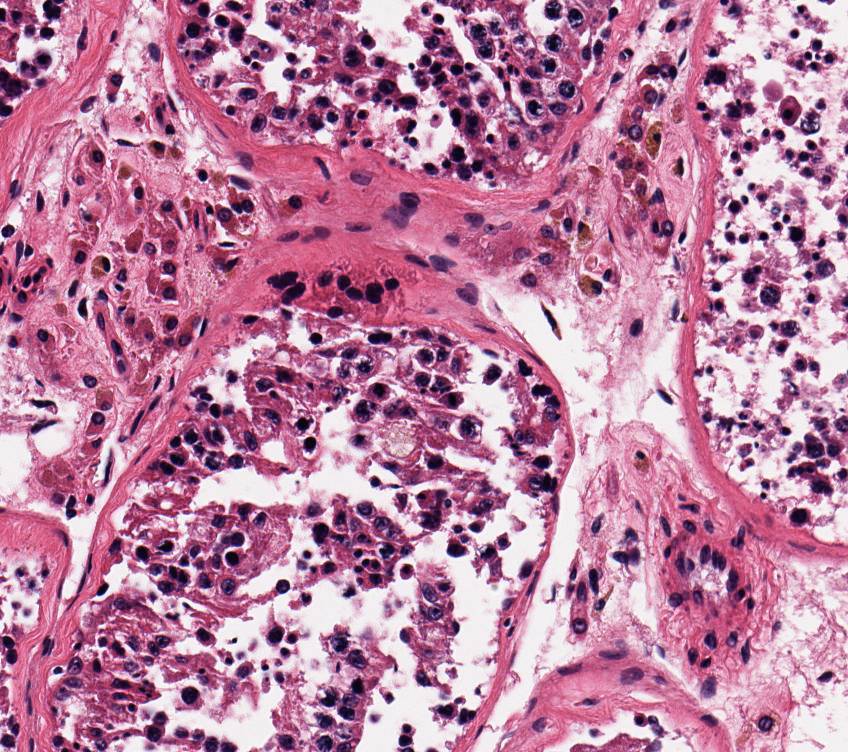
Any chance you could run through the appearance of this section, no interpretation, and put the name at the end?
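Each tubule is bounded by thick, wavy pink fibrous tissue. They're filled with many layers of rounded cells with dark round nuclei, not one lining layer. In the right-edge tubule, cells lie loosely scattered, detached, in a pale empty background. At the upper middle right, cells with golden-brown granular cytoplasm sit between tubules. This is testis.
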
